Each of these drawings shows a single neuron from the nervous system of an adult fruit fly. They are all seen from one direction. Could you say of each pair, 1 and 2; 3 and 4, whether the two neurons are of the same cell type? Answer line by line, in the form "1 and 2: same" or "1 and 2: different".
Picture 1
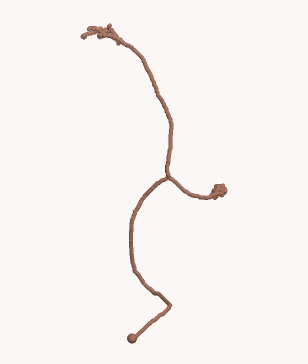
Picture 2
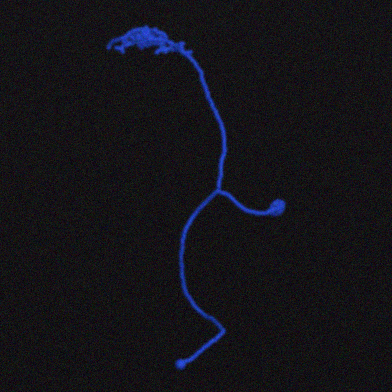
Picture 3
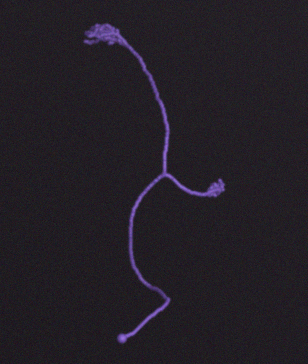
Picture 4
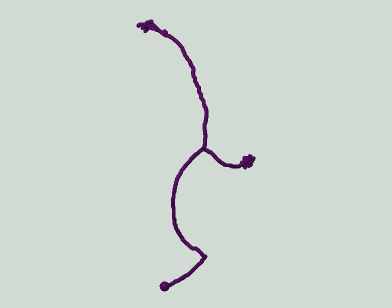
1 and 2: same
3 and 4: same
